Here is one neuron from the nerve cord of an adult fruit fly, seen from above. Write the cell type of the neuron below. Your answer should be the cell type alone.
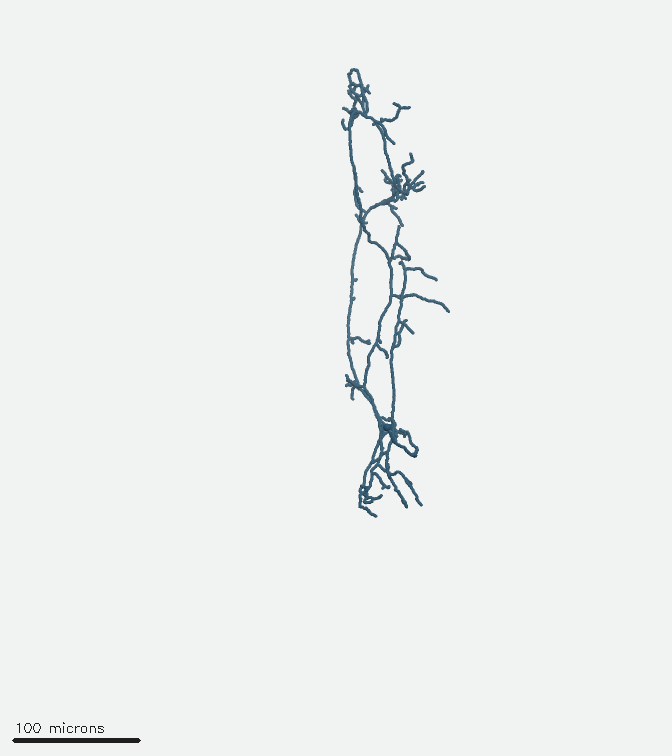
IN17A053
